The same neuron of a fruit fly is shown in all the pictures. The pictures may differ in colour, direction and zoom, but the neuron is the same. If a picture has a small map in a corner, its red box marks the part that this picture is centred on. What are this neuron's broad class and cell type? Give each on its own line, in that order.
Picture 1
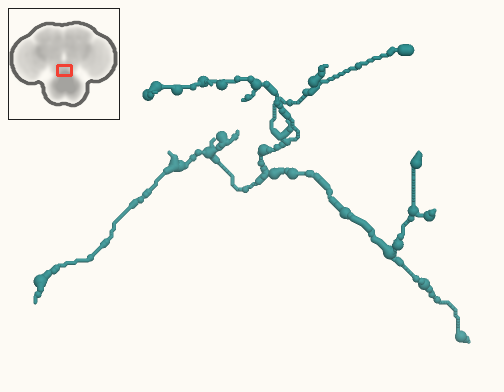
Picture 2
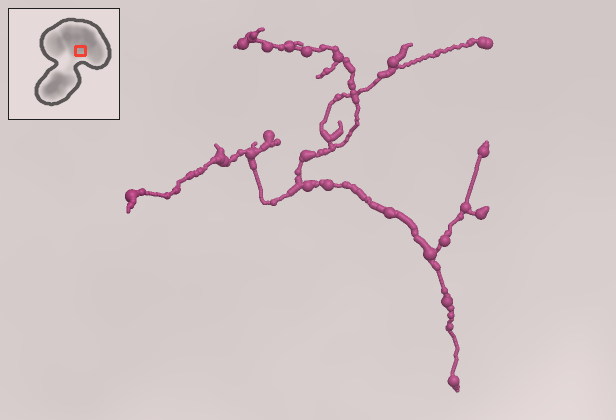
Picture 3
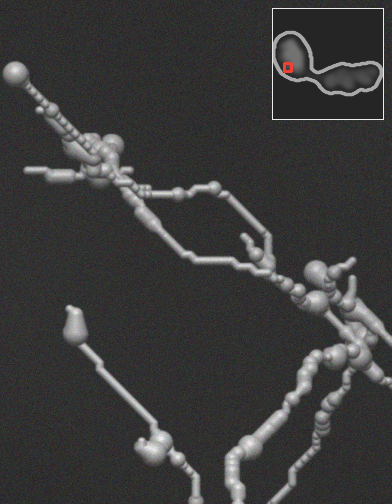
sensory neuron entering the brain
GNG643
